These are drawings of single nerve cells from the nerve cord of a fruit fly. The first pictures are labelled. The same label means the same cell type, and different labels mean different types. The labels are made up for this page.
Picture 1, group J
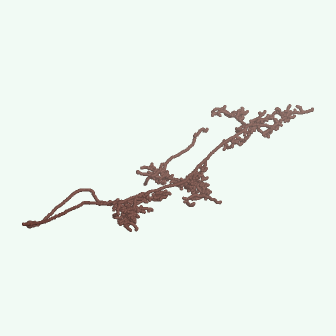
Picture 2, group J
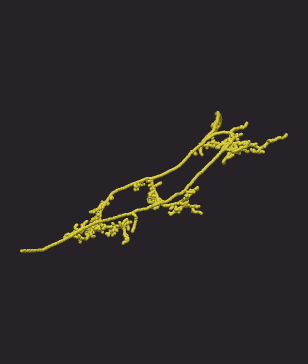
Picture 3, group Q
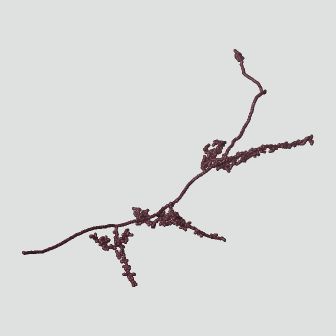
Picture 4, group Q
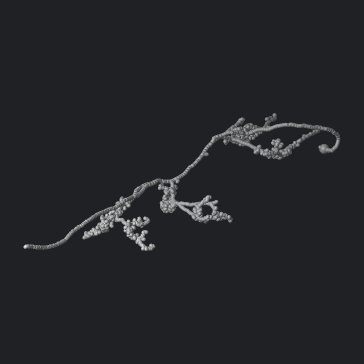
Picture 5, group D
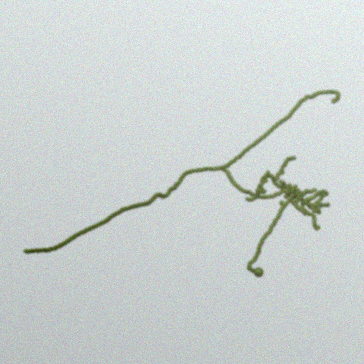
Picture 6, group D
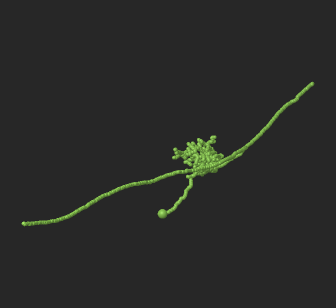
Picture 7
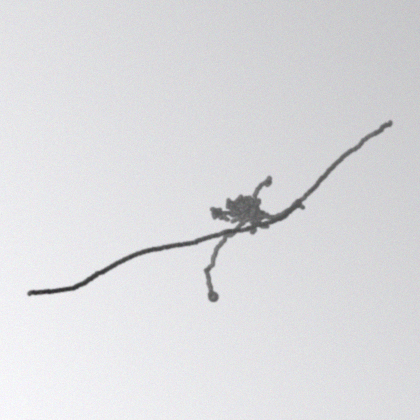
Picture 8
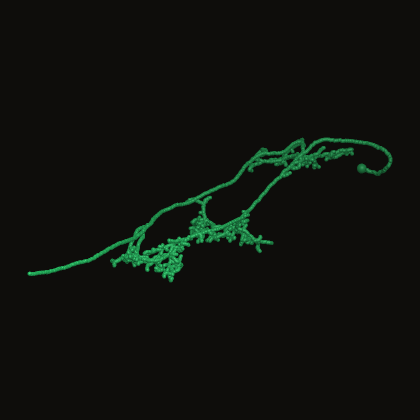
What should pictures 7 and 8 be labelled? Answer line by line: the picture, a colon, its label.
7: group D
8: group J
